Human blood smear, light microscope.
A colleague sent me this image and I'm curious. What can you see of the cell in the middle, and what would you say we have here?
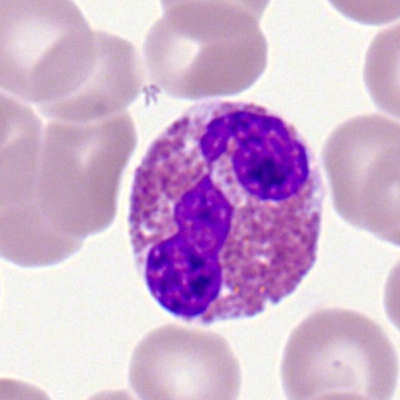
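Two nuclear lobes are present, one at the upper right and the other at the lower left. Their chromatin is dark purple and coarsely clumped. Cytoplasm is abundant, occupying more of the cell than the nucleus does, and it is packed with coarse orange-pink granules. The cell is an eosinophil.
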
